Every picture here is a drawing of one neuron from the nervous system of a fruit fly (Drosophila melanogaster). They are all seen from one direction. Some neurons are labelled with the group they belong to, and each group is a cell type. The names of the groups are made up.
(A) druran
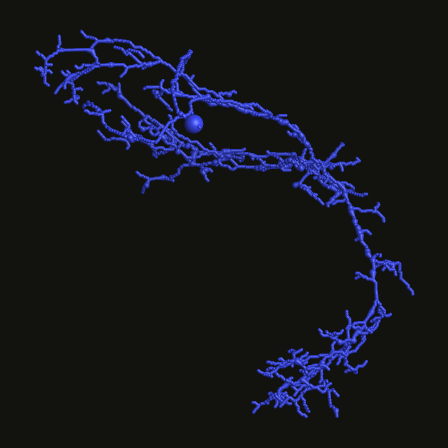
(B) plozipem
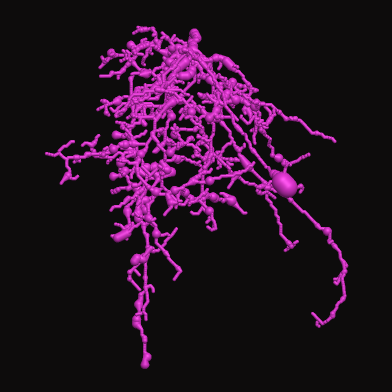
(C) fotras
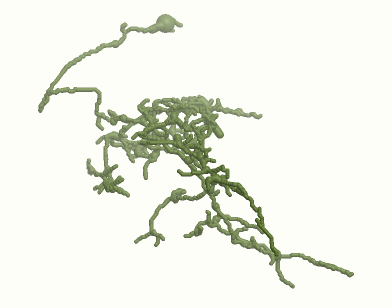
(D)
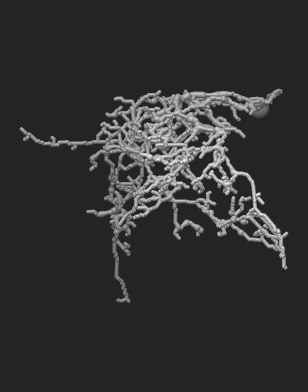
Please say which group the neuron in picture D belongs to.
plozipem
